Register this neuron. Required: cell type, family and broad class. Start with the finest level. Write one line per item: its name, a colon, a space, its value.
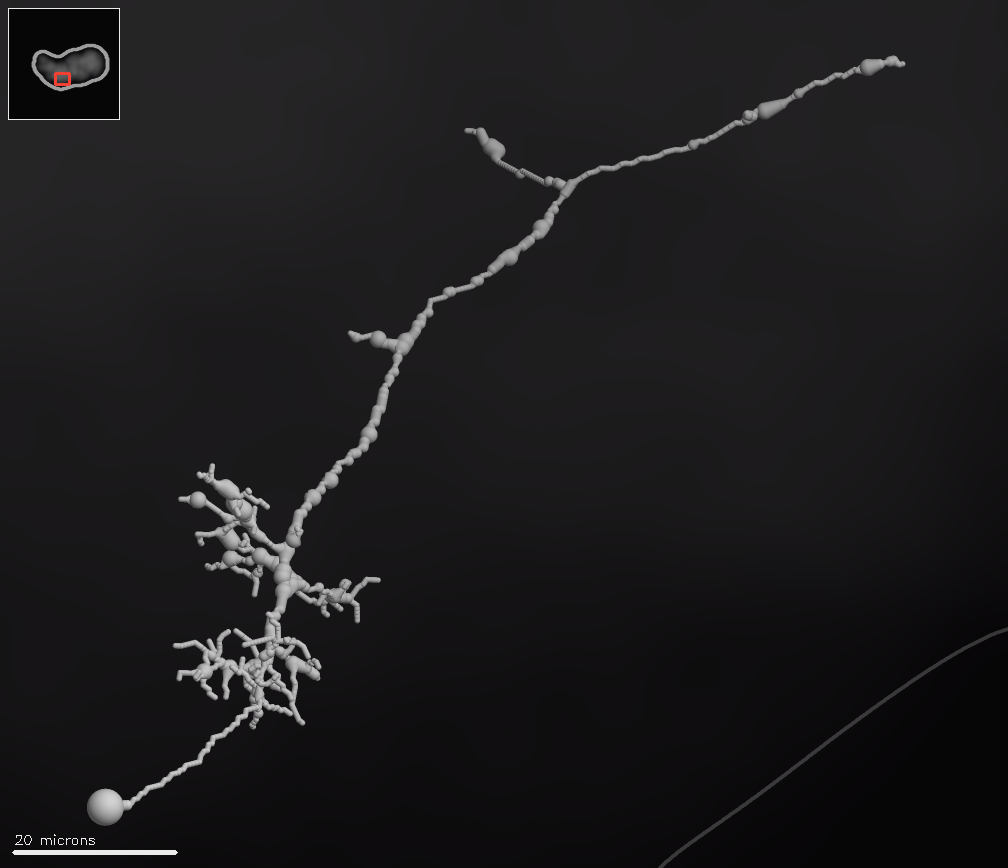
cell type: TmY3
family: TmY
broad class: optic-lobe intrinsic neuron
